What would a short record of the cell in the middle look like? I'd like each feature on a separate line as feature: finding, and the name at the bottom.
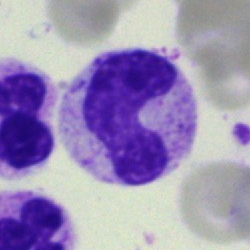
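Outline: round and smooth
Nucleus: curved like a kidney, deep notch opening toward the right
Chromatin: dark purple, condensed, coarse clumps
Vacuoles: none visible in the cytoplasm
Name: band neutrophil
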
